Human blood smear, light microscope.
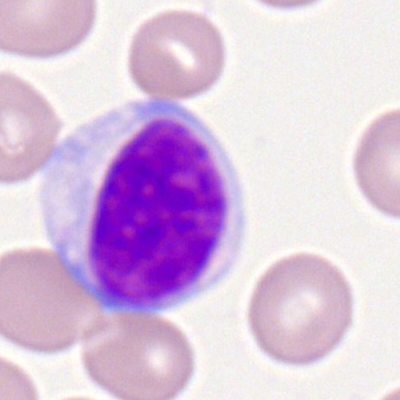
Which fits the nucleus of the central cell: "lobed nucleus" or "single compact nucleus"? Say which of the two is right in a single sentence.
The nucleus is neither lobed nor band-shaped but one compact round, oval or kidney-shaped mass.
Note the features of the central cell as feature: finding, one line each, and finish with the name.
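Nucleus: off-centre, toward the right side of the cell
Chromatin: dark purple and clumped, with scattered paler patches
Cytoplasm: pale blue, a broad crescent on the left side
Outer edge: the cytoplasm turns a deeper blue there
Name: lymphocyte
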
